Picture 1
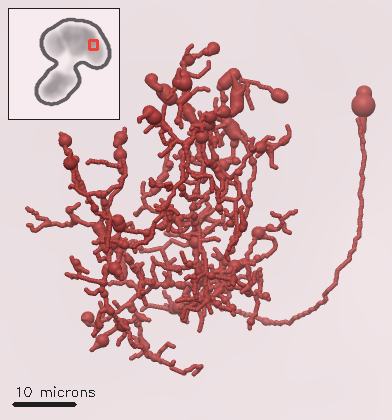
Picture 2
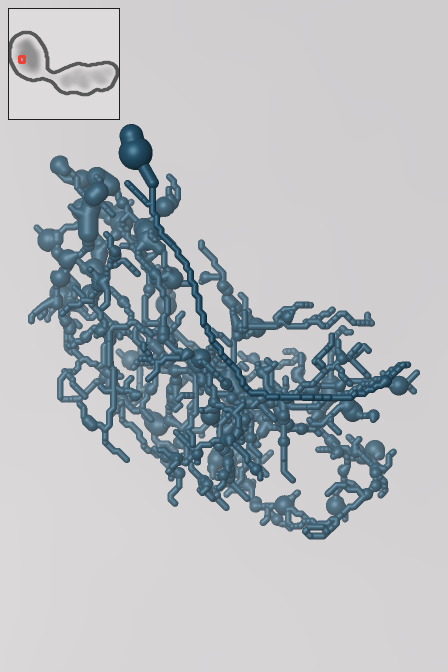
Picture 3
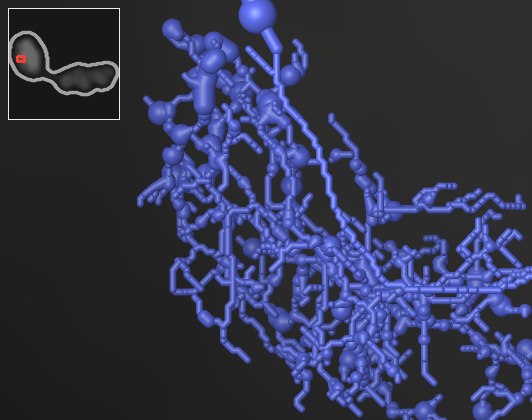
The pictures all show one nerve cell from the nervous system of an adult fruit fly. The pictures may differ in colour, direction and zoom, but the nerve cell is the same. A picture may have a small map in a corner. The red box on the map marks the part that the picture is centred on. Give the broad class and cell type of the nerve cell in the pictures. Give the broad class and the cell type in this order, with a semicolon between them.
central-brain intrinsic neuron; CB2863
